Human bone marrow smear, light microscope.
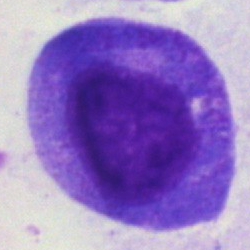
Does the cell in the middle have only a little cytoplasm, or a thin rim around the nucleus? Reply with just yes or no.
No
